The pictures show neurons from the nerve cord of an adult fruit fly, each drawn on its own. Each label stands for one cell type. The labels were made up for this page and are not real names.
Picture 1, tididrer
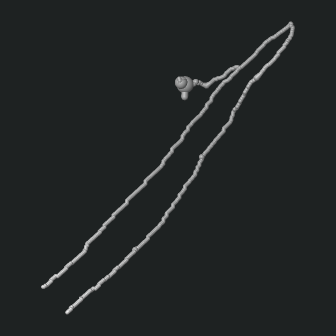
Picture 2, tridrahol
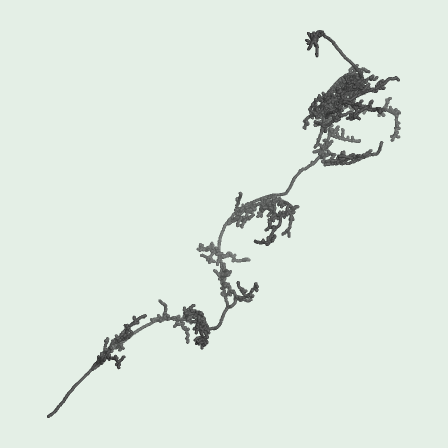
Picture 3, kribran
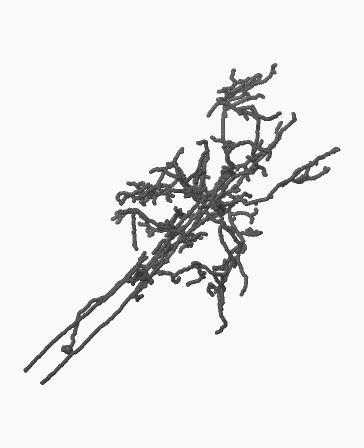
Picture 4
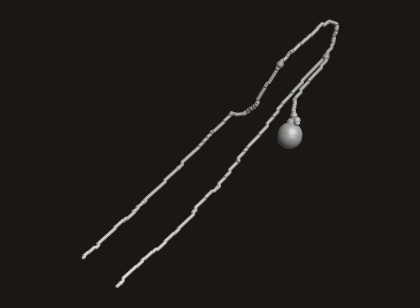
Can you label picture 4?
tididrer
